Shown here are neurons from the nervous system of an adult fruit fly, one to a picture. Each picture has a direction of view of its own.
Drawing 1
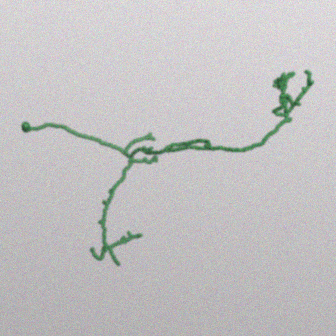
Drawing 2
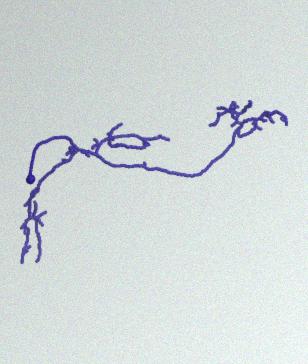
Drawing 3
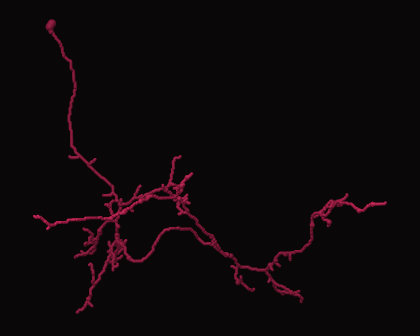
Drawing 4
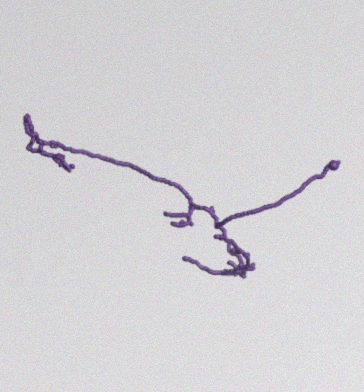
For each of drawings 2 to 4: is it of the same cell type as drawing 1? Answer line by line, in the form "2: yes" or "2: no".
2: yes
3: no
4: yes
